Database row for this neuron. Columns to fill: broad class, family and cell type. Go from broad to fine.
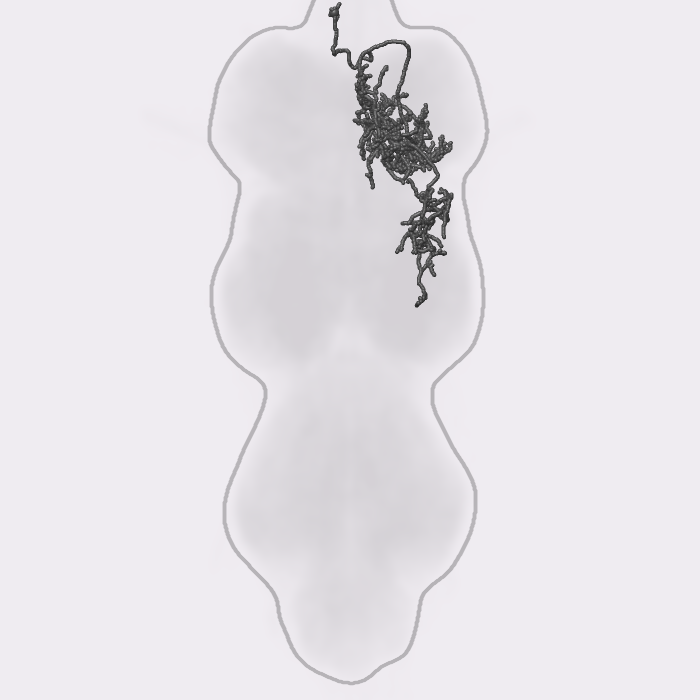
nerve-cord intrinsic neuron; hemilineage 01A; IN01A024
